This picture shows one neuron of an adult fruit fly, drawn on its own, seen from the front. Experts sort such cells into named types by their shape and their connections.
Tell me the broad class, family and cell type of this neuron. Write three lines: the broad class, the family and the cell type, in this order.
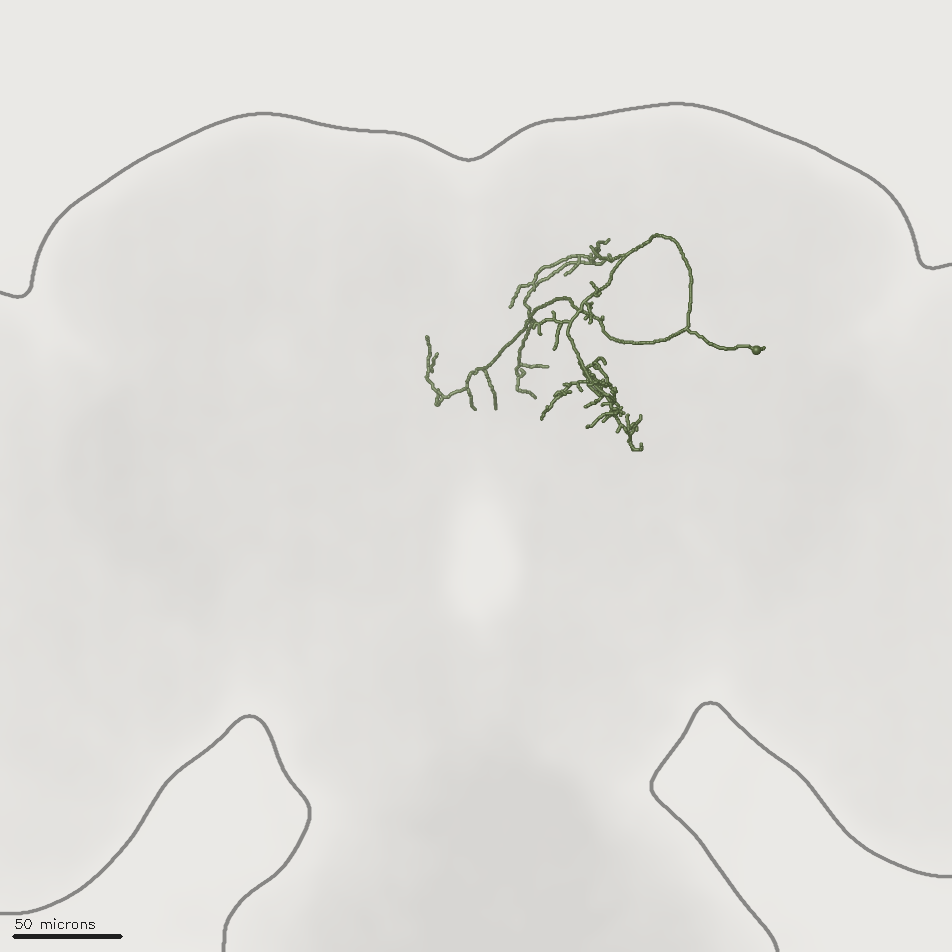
central-brain intrinsic neuron
hemilineage AOTUv3_dorsal
SMP016_b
